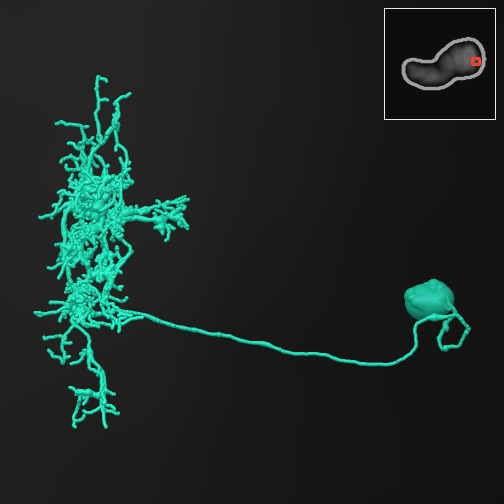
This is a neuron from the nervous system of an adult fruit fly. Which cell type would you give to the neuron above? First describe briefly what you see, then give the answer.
The picture shows dozens of branch ends. In this view it is about as wide as it is tall. It is an optic-lobe intrinsic neuron. The cell type is Dm8a.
